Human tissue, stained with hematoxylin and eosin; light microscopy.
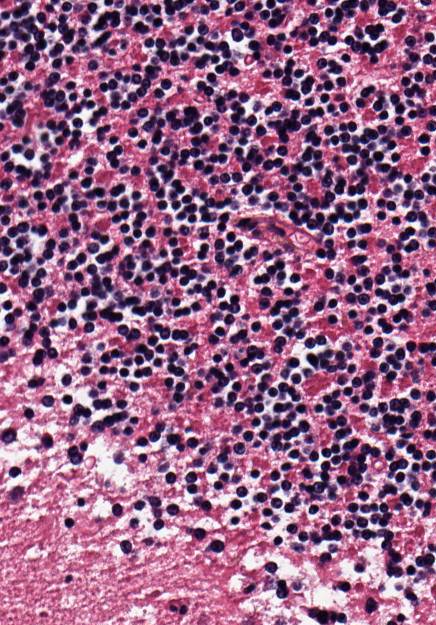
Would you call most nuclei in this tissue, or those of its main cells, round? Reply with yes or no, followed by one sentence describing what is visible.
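Yes. The crowded cells have round, dark-staining nuclei with scant, barely visible cytoplasm.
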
